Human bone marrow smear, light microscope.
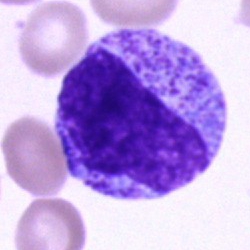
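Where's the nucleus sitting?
Off-centre, filling the lower left of the cell.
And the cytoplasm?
Most plentiful in the upper right, pale lilac-blue between its many purple granules.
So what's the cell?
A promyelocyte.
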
